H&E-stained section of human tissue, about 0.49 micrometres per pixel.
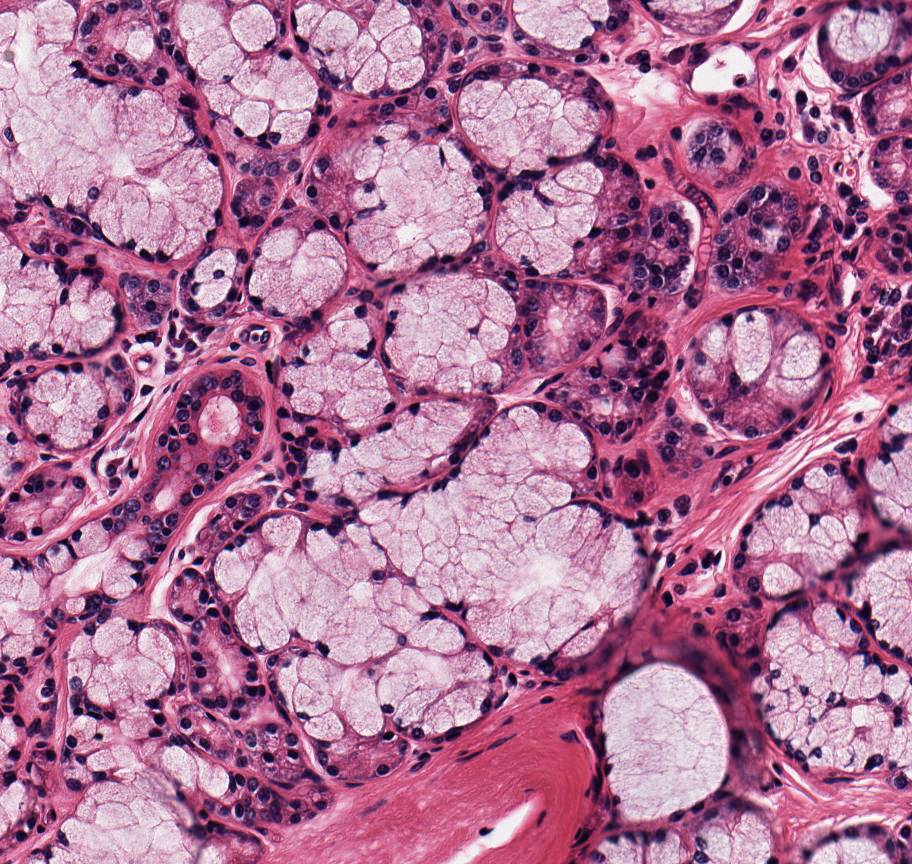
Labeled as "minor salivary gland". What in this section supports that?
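Goes with minor salivary gland: rounded glandular acini crowd the field, separated by thin pink connective tissue septa.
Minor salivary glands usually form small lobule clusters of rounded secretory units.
Also goes with it: most acini are built of cells with pale, foamy, bubbly cytoplasm.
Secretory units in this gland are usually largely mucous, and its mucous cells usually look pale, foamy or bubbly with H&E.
Further seen: flattened dark nuclei pressed against the base of these cells; lumens of the mucous acini mostly narrow and inconspicuous.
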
